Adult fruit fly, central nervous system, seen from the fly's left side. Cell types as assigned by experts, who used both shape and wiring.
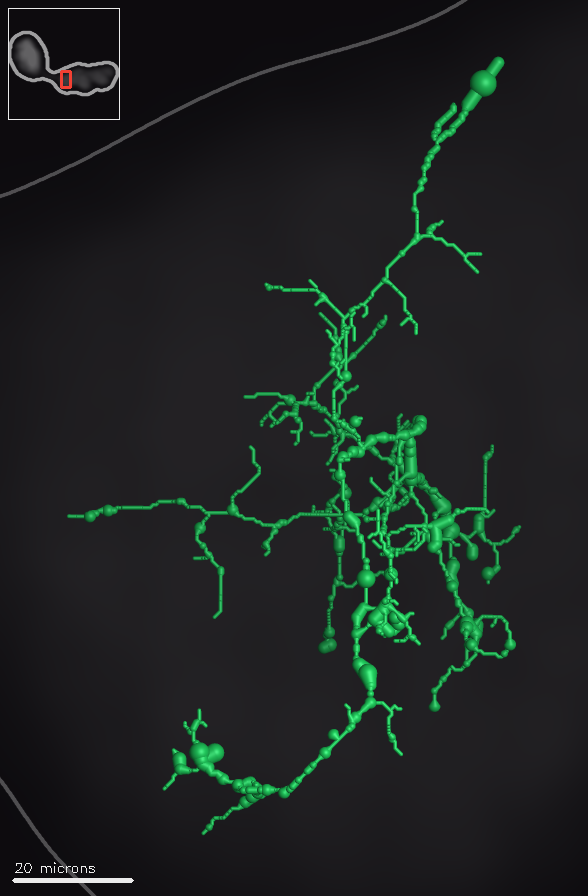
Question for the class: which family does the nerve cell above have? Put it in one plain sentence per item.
The family is hemilineage 19A.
